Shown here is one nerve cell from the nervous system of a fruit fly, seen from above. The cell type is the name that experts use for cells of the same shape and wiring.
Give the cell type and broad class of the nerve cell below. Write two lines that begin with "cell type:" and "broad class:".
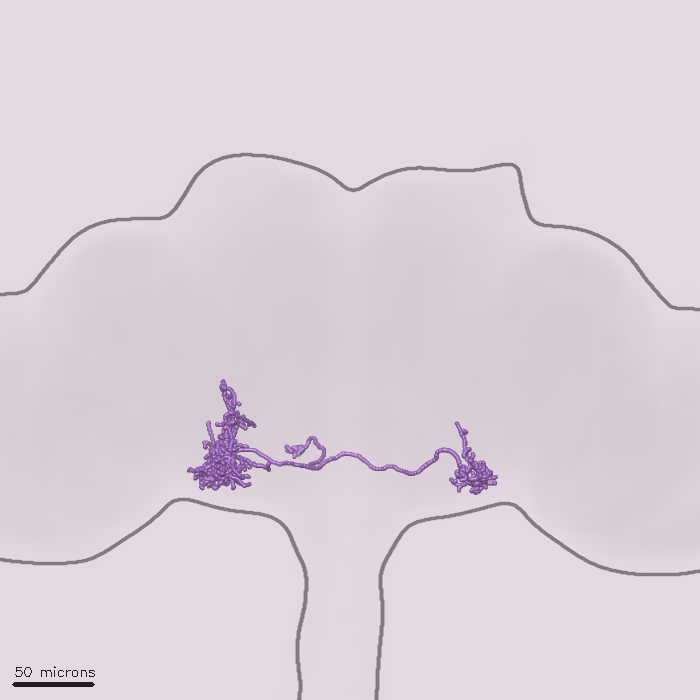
cell type: PS321
broad class: central-brain intrinsic neuron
